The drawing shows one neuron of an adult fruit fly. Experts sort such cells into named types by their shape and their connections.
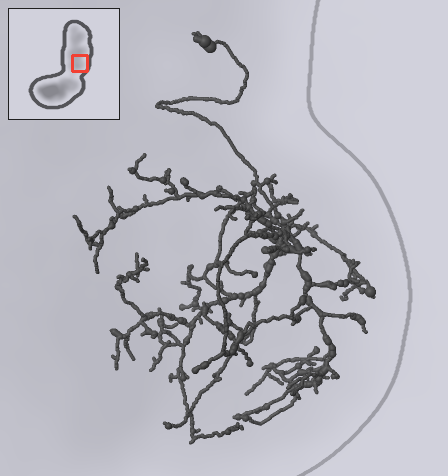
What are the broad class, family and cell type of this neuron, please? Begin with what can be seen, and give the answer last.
The cell body can be seen at the top of the picture. Dozens of branch ends can be seen. Its broad class is nerve-cord intrinsic neuron. Its family is hemilineage 03A. It is of cell type IN03A067.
